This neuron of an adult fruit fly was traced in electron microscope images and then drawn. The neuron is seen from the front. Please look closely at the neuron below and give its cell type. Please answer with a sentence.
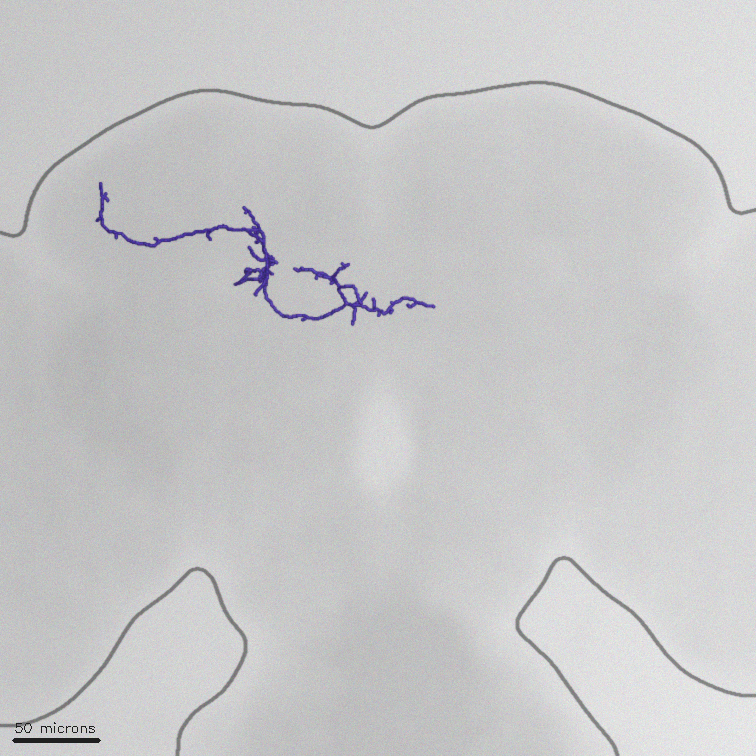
The cell type is CB1876.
